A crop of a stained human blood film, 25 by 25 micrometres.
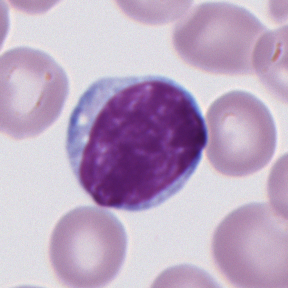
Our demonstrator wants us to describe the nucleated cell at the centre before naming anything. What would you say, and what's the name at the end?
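Outline first: smooth and rounded. Chromatin next: dense and deep purple, broken only by faint paler streaks. Cytoplasm last: pale blue, with no granules visible. The cell is a typical lymphocyte.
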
